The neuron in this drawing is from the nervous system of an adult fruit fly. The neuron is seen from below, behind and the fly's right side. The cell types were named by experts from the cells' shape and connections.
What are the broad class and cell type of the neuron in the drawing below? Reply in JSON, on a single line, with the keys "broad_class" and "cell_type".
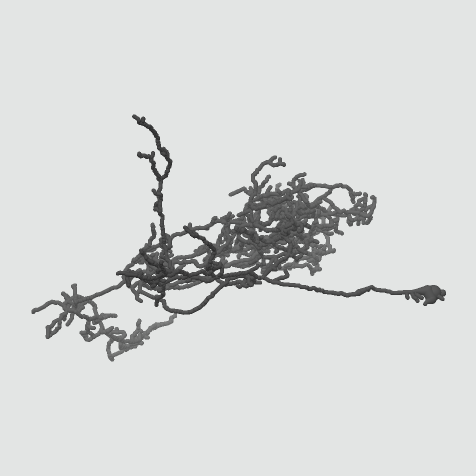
{"broad_class": "central-brain intrinsic neuron", "cell_type": "LAL101"}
